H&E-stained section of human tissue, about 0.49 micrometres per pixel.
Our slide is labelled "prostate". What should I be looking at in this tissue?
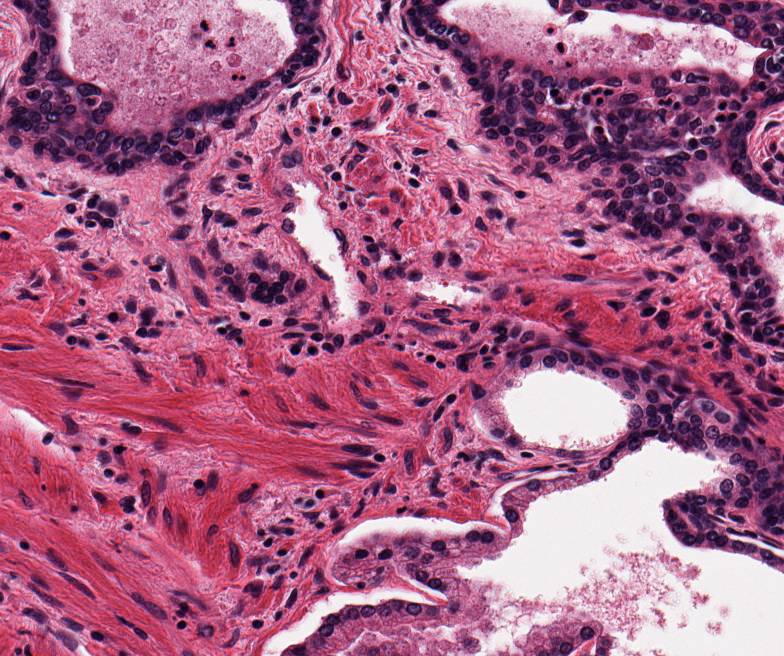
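In this prostate, glandular spaces line the top and right edges, and stroma fills the centre and lower left. Along the bottom edge, columnar cells with pale pink cytoplasm and basal nuclei line the glands.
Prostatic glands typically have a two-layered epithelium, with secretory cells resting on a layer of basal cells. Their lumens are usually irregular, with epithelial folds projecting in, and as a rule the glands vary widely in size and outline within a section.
Deep pink smooth muscle bundles with elongated nuclei run roughly across the lower left. The central stroma is looser and paler pink than the muscle, with scattered spindle and small round nuclei.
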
